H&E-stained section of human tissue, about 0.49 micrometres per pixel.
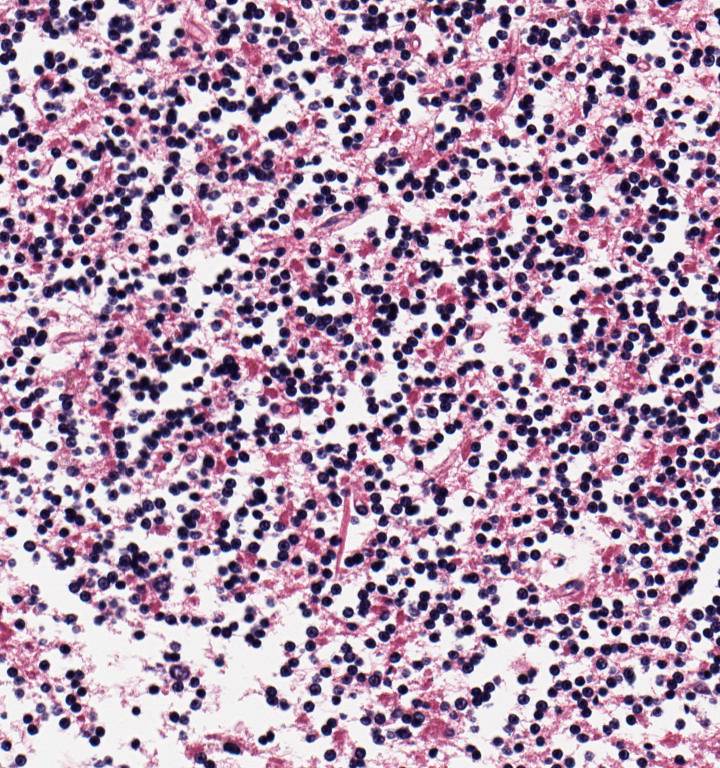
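Cerebellum, haematoxylin and eosin. Round, deeply stained nuclei of nearly uniform size, most with scant or no visible cytoplasm. Wispy pink fibrillary material in irregular patches between the nuclei. A few thin elongated pink strands cross the field, e.g. near the centre.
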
